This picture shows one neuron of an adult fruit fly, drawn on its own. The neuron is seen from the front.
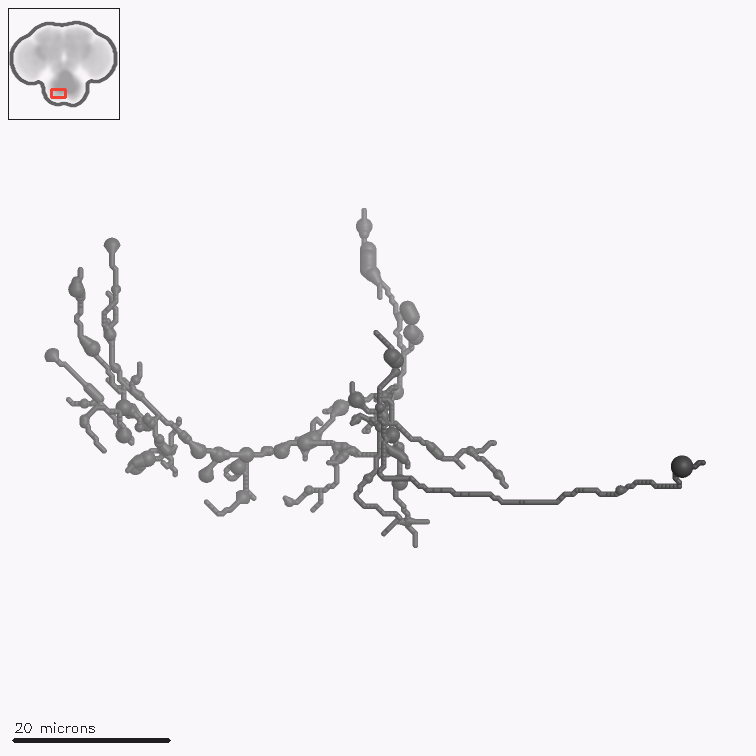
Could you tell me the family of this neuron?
hemilineage 14A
